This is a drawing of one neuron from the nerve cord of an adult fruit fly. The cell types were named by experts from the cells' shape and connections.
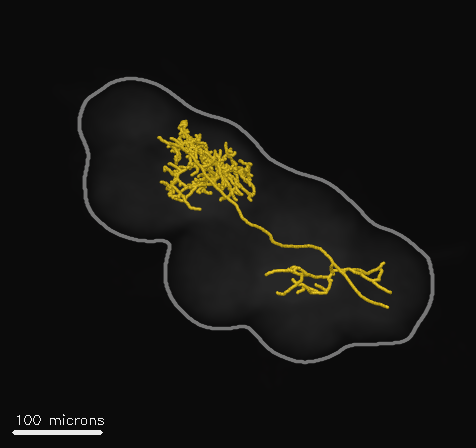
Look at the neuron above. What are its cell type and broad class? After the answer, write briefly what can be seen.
Its cell type is ANXXX071. This is an ascending neuron. From left to right in the picture it spans about 250 microns. In this view it is about as wide as it is tall.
